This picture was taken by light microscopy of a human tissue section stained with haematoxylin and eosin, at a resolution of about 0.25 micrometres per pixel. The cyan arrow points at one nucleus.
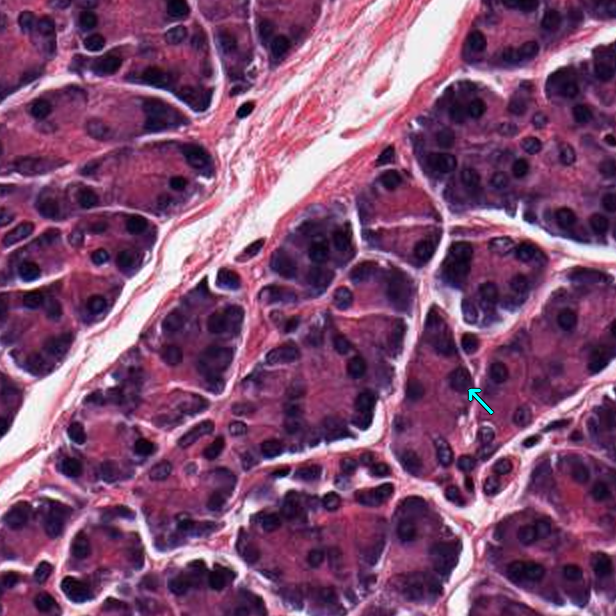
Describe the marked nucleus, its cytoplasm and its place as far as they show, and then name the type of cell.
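The nucleus is round to slightly oval, evenly dark, and about the same size as the nuclei of the neighbouring cells. The cluster is outlined by thin pale clefts and strands of pink connective tissue that separate it from the neighbouring clusters. It is a pancreatic acinar cell.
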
